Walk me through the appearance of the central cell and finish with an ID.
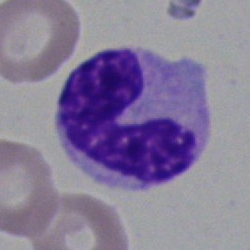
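The nucleus curves into a deep C shape, its notch opening toward the right. Its chromatin is dark purple and coarsely clumped, scattered with small paler spots. The cytoplasm shows no distinct coloured granules and no vacuoles. This is a band neutrophil.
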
